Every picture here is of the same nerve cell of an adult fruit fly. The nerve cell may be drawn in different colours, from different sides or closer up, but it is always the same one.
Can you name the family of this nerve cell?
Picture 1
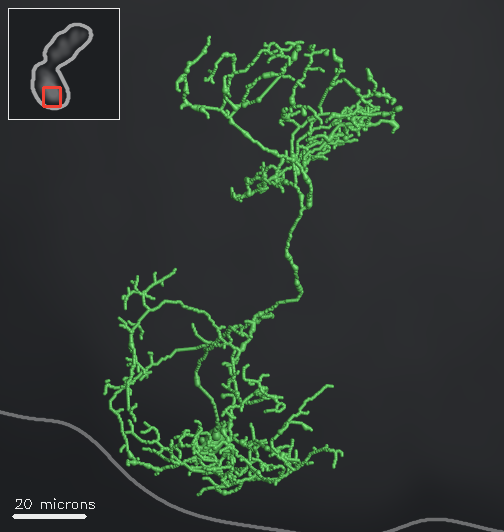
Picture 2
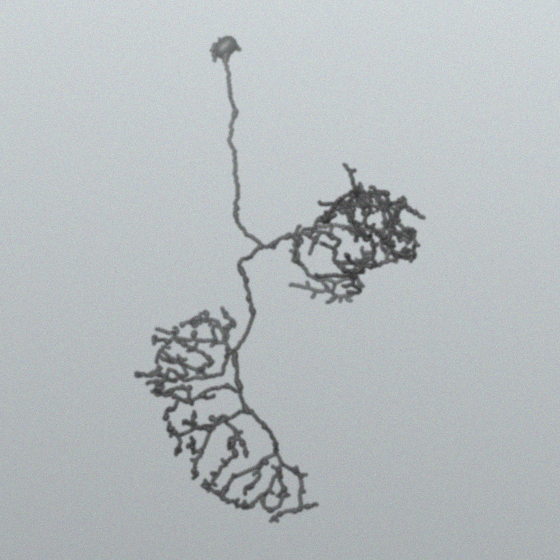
hemilineage AOTUv4_ventral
